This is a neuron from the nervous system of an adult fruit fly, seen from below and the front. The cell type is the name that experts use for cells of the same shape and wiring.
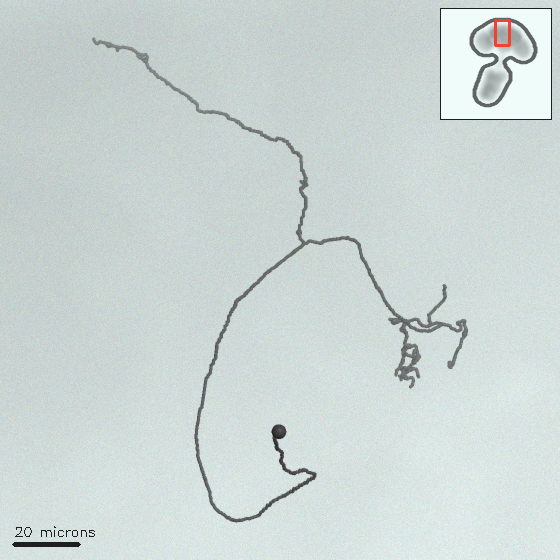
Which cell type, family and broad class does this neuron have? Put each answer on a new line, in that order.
SAF
hemilineage LALv1_dorsal
central-brain intrinsic neuron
